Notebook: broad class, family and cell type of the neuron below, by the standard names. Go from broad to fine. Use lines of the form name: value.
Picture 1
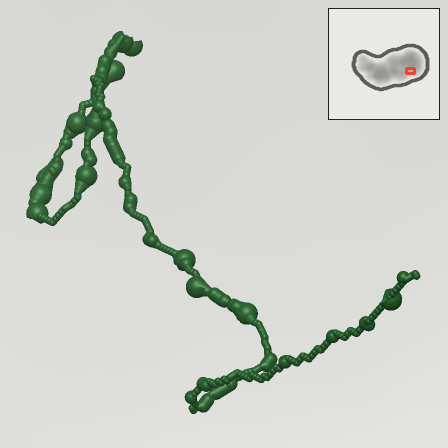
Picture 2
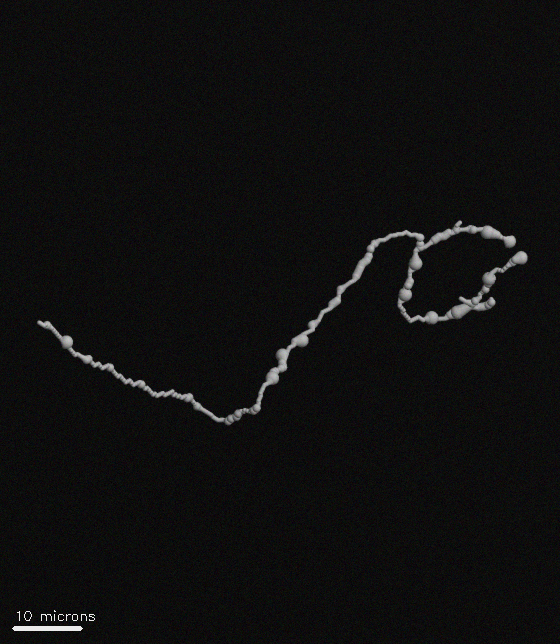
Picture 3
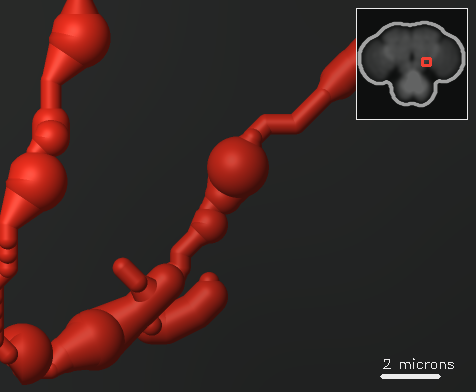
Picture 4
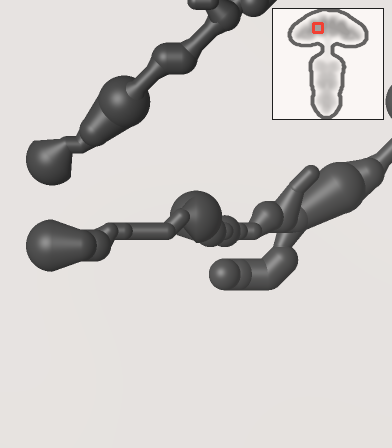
broad class: sensory neuron entering the brain
family: class mechanosensory
cell type: JO-B4_b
